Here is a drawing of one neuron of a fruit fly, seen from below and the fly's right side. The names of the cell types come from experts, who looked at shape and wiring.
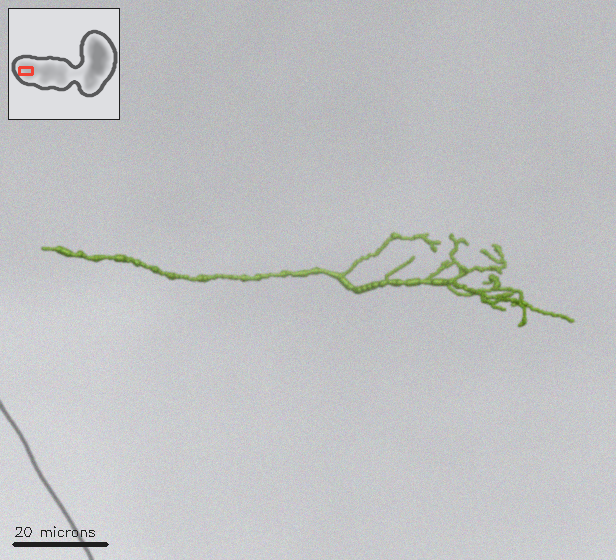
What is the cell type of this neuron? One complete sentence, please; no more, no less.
The cell type name for this neuron is SNta37.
